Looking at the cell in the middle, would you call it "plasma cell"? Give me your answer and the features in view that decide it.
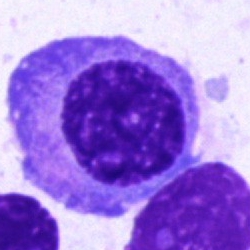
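The telling thing is the off-centre nucleus, with a wider band of cytoplasm on the left: that goes with plasma cell, not erythroblast.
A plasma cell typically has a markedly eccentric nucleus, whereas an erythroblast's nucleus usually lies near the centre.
So yes, plasma cell fits. The chromatin backs it up: dark purple and coarsely clumped, with small paler gaps between the clumps.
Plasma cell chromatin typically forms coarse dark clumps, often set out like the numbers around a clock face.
Those paler gaps also count against an erythroblast at its most mature stage.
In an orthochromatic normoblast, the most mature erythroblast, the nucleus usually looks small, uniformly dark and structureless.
The rest I'd just note: a roughly oval outline with a slightly uneven, bumpy border, and moderately abundant cytoplasm staining a mottled blue-violet, with no distinct granules and no clear vacuoles.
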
